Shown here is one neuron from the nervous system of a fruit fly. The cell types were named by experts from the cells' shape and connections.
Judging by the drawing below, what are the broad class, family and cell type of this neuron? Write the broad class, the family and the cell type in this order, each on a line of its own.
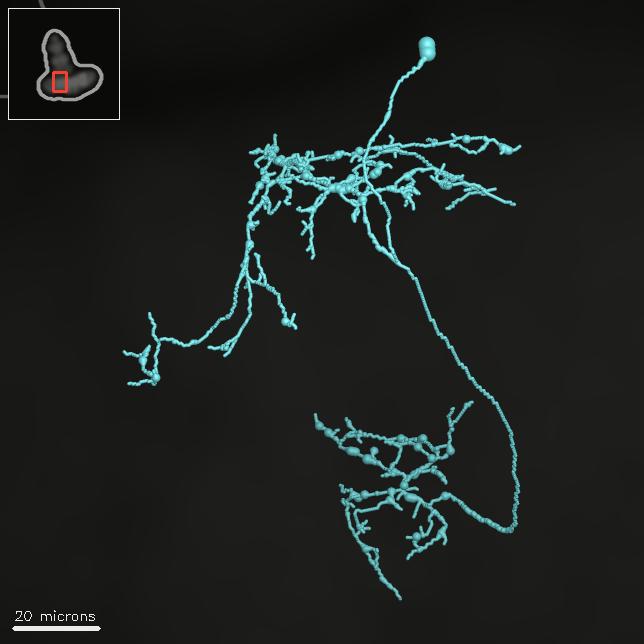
central-brain intrinsic neuron
hemilineage DL1_ventral
AOTU056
